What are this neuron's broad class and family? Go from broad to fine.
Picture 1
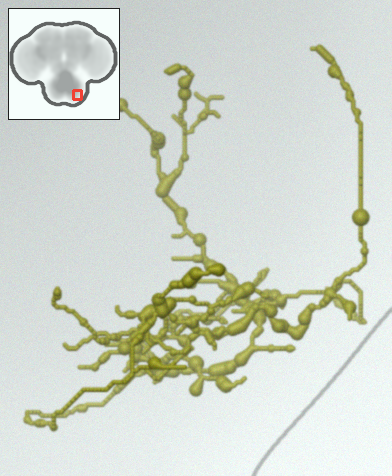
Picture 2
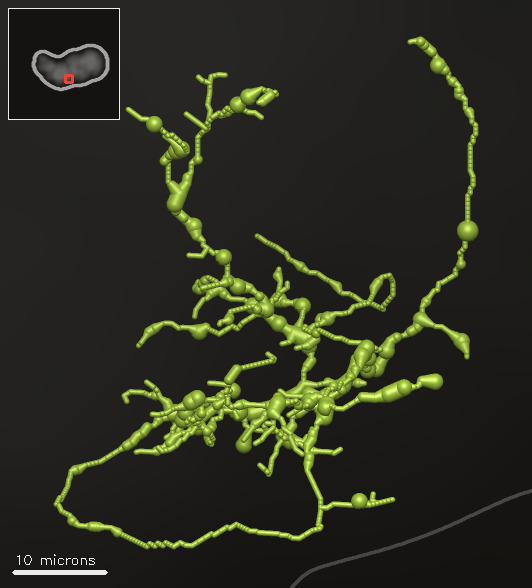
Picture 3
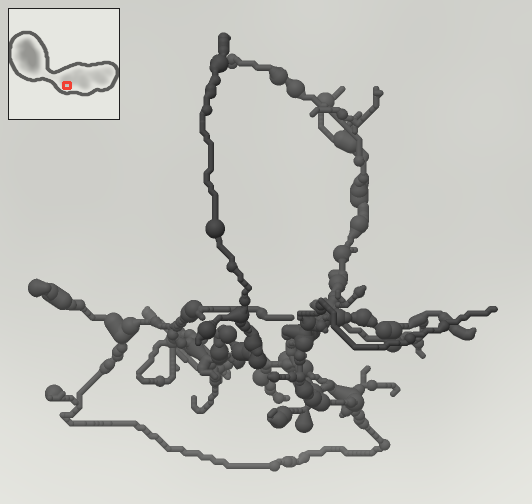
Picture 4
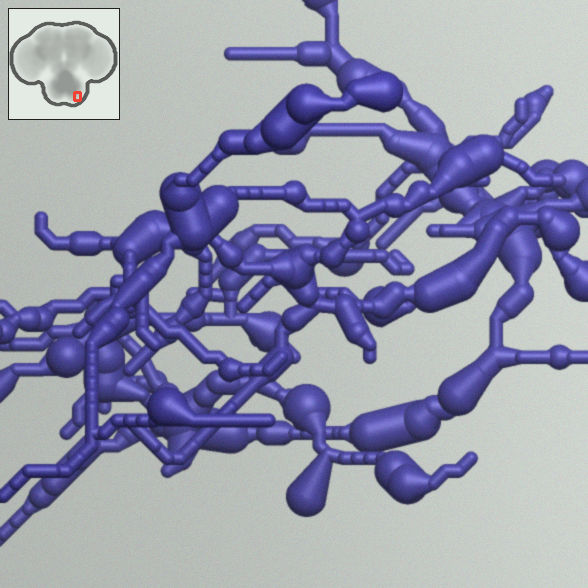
nerve-cord intrinsic neuron; hemilineage 01B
